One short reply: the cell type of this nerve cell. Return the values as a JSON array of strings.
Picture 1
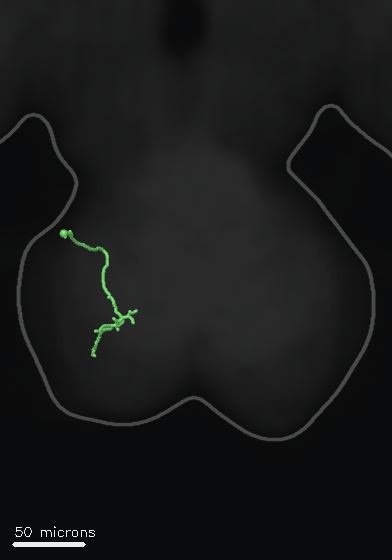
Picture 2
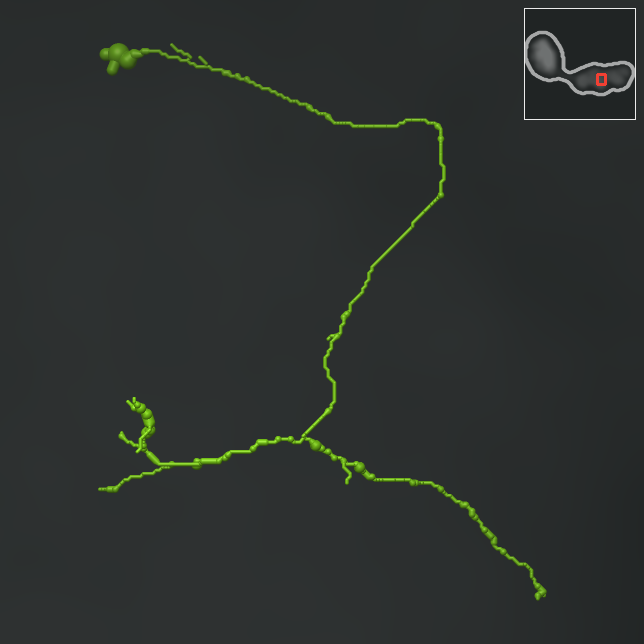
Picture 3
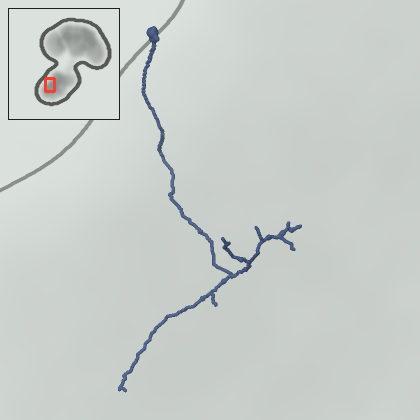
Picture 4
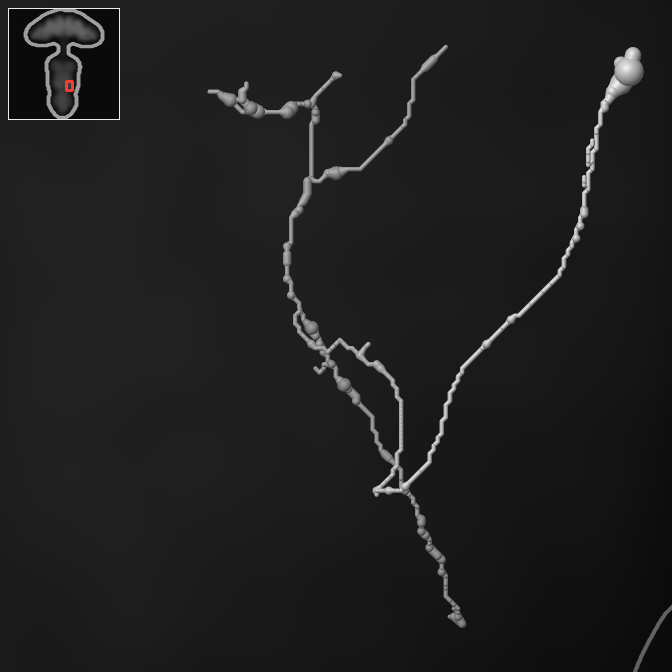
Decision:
["IN19A135"]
